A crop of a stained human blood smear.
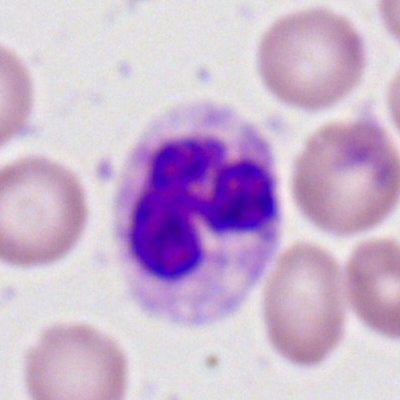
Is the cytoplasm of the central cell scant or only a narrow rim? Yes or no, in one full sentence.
No, the nucleus does not fill most of the cell; the cytoplasm is plentiful.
